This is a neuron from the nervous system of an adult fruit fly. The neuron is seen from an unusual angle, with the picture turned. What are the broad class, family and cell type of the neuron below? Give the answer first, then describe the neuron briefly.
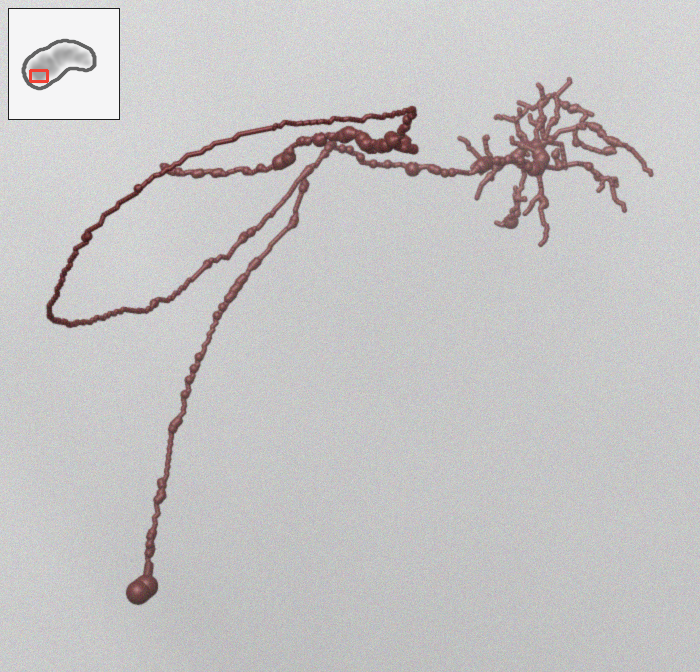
This is a visual projection neuron. Its family is hemilineage VPNd3. Its cell type is LC6. Its cell body lies at the lower left of the picture. In this view it is about as wide as it is tall.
